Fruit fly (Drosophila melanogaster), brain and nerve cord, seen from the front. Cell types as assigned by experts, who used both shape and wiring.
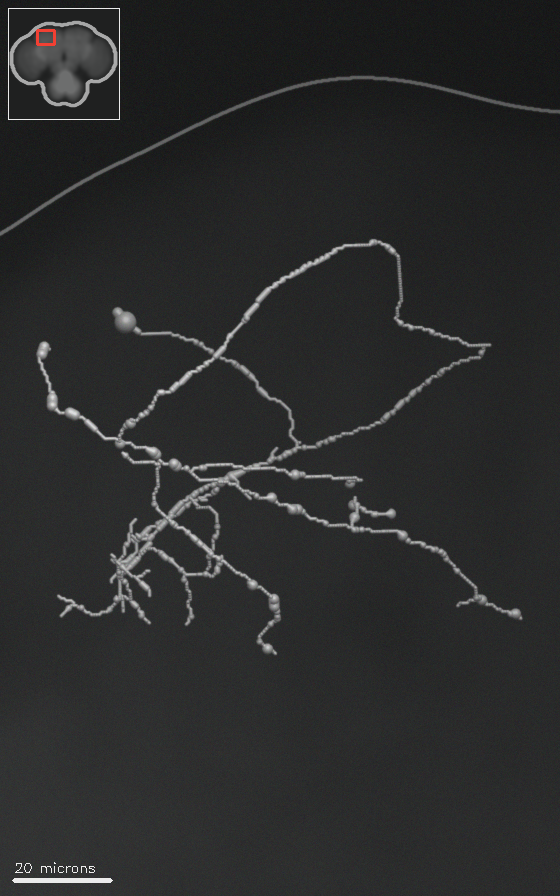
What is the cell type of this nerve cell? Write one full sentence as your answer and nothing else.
Among cell types, the one for this nerve cell is LHPV5b3.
